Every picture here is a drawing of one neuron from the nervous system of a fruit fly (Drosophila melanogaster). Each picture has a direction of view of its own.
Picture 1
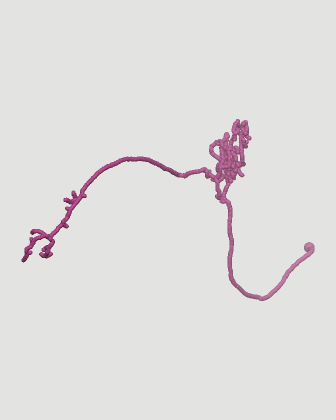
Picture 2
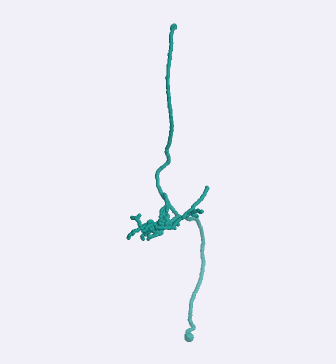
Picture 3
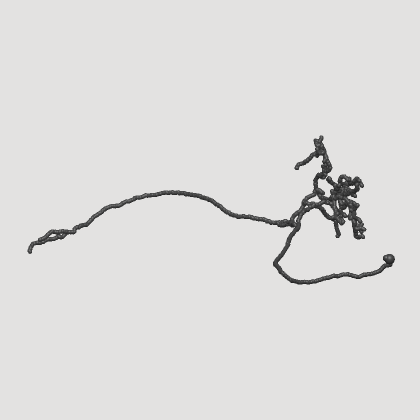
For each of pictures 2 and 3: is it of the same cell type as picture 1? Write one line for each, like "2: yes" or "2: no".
2: no
3: no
